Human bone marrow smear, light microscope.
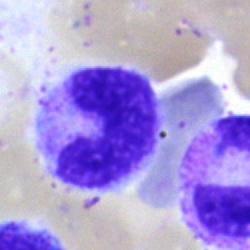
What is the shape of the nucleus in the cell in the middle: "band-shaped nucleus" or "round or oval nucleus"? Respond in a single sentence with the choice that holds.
The cell carries a nucleus shaped as a curved band without separate lobes.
